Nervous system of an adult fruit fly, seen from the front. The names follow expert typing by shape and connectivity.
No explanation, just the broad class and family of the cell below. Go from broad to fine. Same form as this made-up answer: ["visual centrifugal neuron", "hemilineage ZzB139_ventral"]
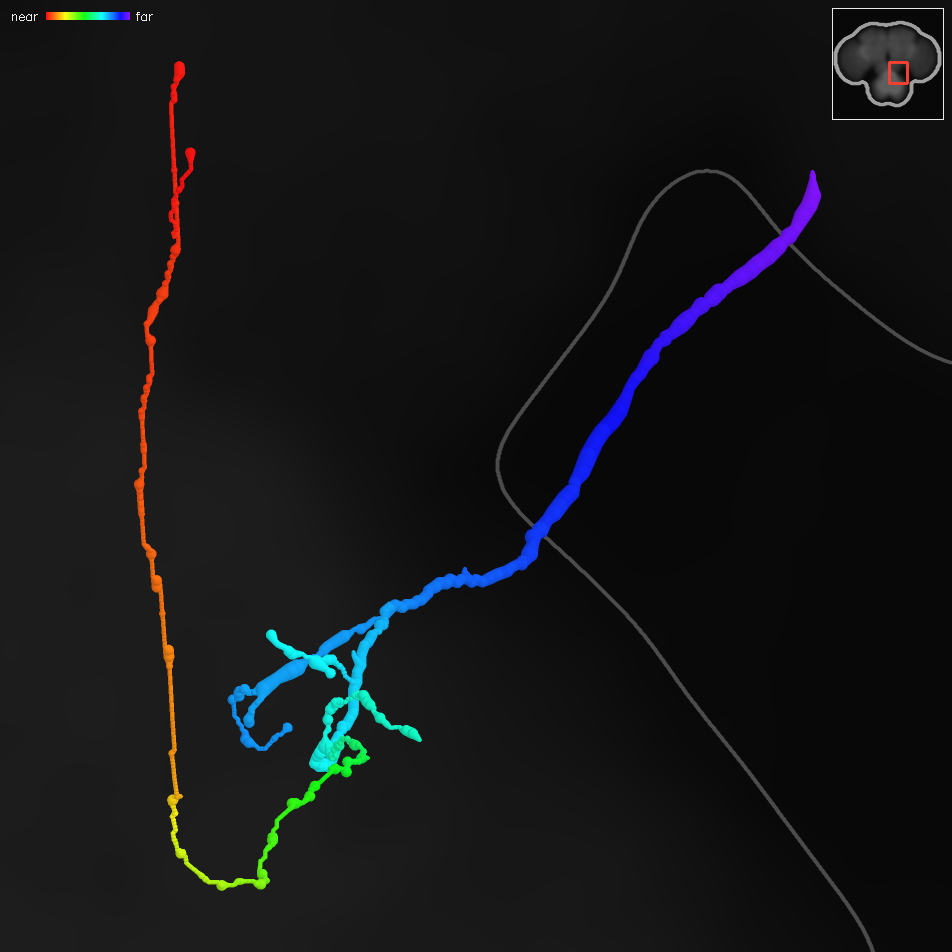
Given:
["sensory neuron ascending to the brain", "class mechanosensory proprioceptive"]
